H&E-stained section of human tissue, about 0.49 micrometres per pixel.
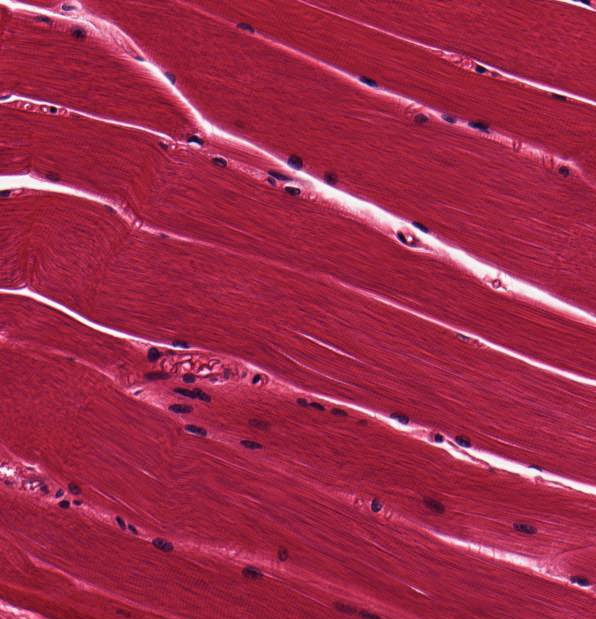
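Skeletal muscle. First, the nuclei are flattened and elongated and sit at the edges of the fibres. Second, the fibres are unbranched and run side by side without joining one another. Third, their cytoplasm stains a deep, even pink. Last, the connective tissue between fibres is scant, forming only thin strands.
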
